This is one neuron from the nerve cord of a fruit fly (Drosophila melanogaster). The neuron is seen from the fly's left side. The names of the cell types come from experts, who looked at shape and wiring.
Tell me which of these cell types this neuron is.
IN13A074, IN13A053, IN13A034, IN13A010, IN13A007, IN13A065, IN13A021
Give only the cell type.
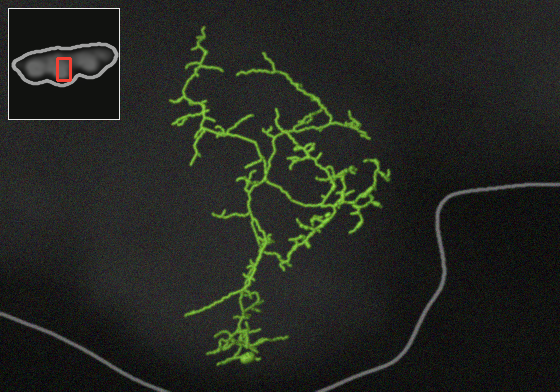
IN13A065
